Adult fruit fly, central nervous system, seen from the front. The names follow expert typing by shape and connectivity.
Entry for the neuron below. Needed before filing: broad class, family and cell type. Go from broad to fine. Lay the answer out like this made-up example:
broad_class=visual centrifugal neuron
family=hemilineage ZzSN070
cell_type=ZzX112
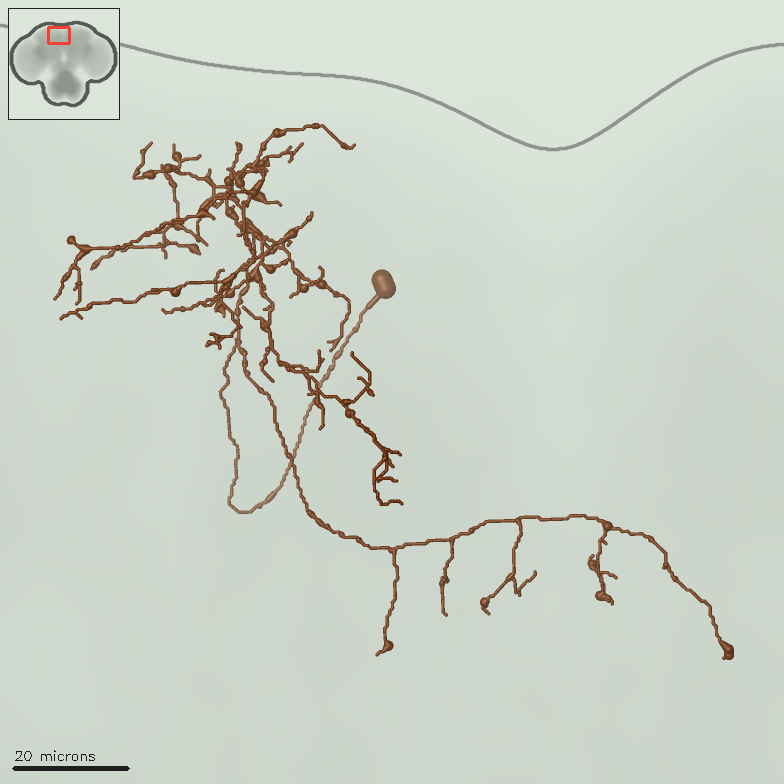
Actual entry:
broad_class=central-brain intrinsic neuron
family=hemilineage SIPp1
cell_type=FB6S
